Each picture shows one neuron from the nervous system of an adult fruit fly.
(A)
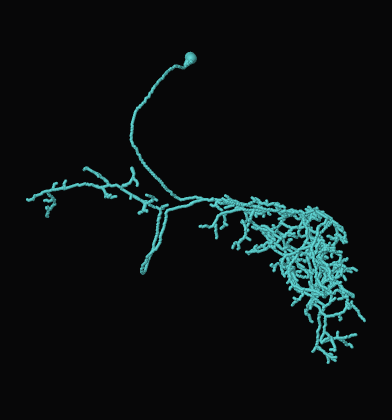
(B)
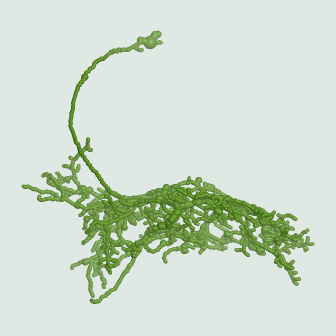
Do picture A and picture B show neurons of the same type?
no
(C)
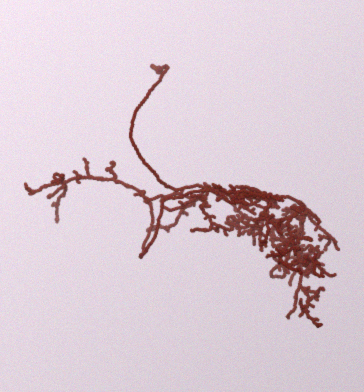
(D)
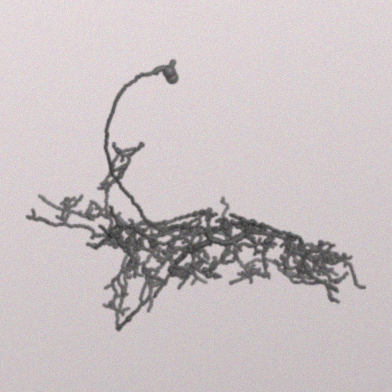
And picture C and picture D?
no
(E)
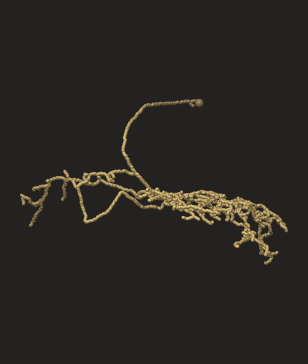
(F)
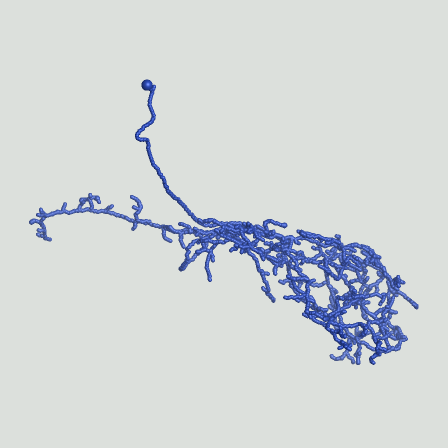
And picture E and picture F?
no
